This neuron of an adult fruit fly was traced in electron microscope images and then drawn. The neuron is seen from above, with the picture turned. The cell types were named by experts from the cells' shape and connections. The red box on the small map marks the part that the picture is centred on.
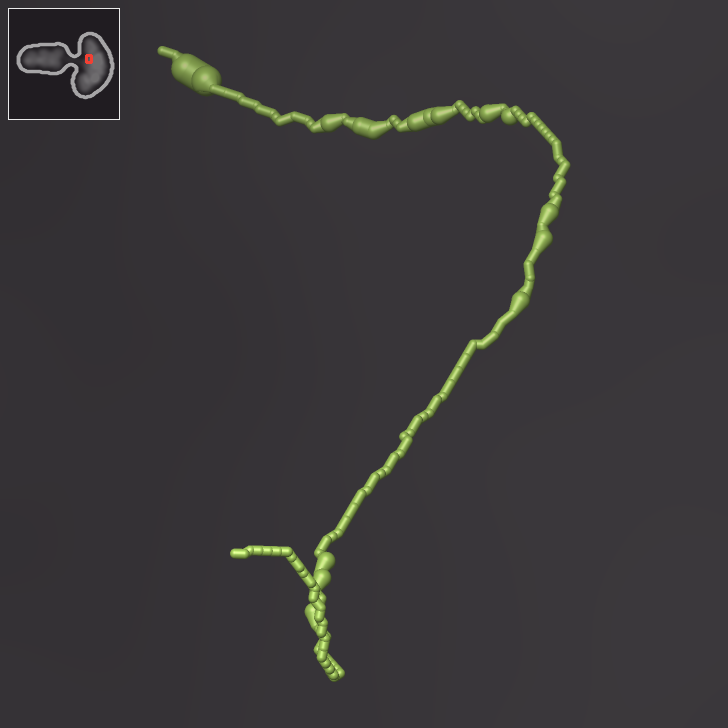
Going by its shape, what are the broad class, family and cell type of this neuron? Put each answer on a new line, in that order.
sensory neuron entering the brain
class mechanosensory
BM_InOm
